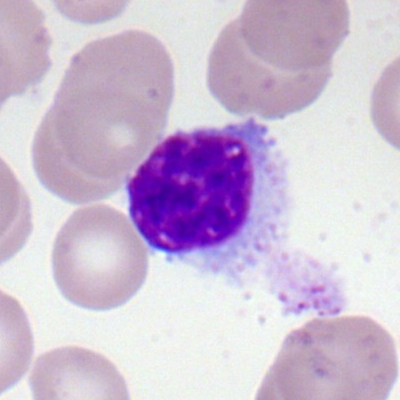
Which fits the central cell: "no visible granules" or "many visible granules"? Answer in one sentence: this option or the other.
The cytoplasm of this cell holds many visible granules.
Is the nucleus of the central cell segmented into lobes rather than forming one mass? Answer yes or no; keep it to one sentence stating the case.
No, this cell's nucleus is one compact mass of round, oval or kidney shape.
